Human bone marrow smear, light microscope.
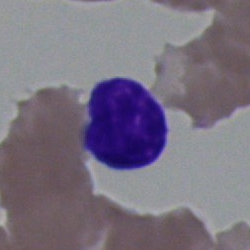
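Lymphocyte in the centre. Its outline strikes me as rounded and fairly smooth. Looking at the nucleus, it fills almost the whole cell, leaving a very thin rim of cytoplasm at most. The chromatin is dense and deep purple, though I can make out a few small paler patches. I see no granules anywhere in the cell.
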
